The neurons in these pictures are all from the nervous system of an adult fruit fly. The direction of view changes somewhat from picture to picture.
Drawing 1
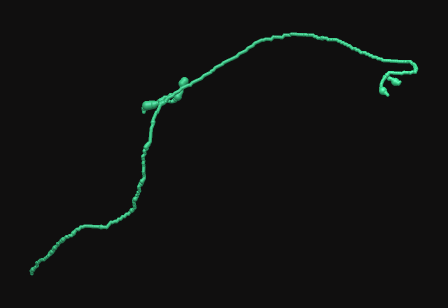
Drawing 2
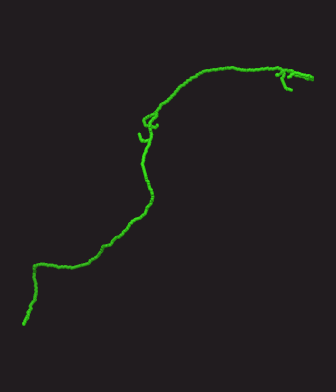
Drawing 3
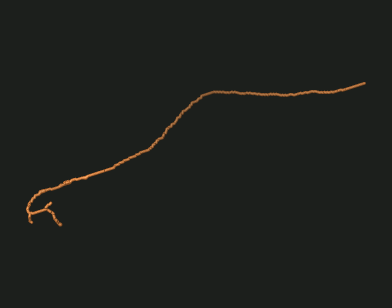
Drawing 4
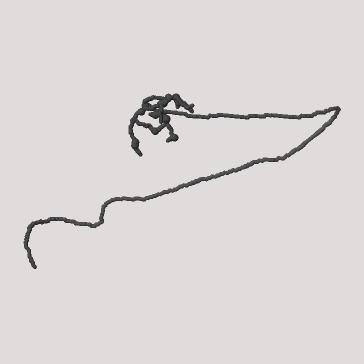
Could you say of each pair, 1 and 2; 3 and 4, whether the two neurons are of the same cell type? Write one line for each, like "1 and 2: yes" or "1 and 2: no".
1 and 2: yes
3 and 4: yes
